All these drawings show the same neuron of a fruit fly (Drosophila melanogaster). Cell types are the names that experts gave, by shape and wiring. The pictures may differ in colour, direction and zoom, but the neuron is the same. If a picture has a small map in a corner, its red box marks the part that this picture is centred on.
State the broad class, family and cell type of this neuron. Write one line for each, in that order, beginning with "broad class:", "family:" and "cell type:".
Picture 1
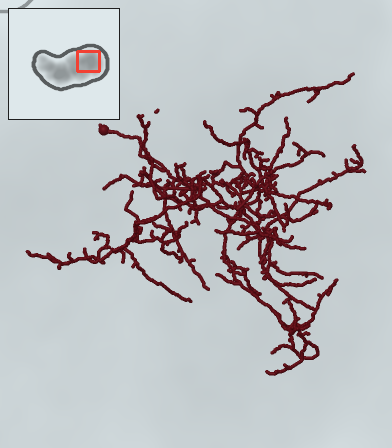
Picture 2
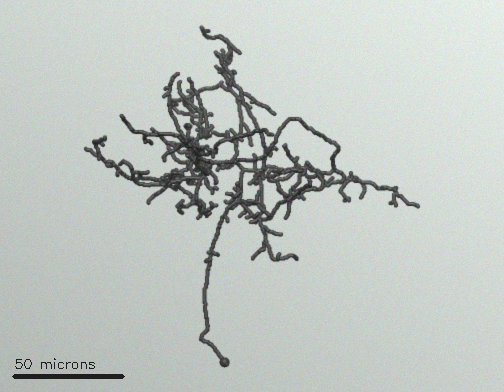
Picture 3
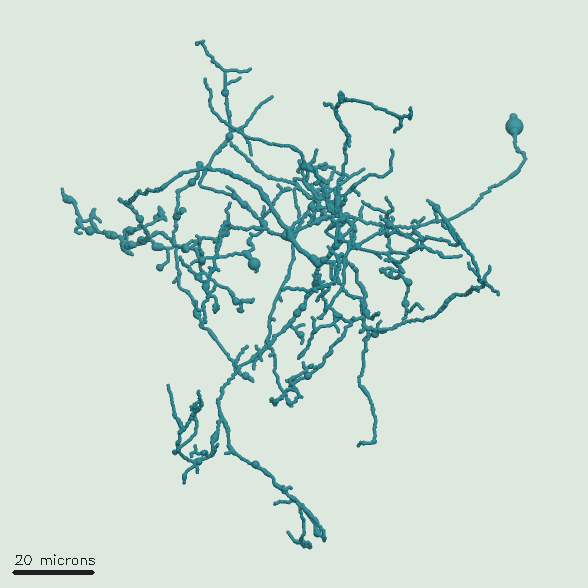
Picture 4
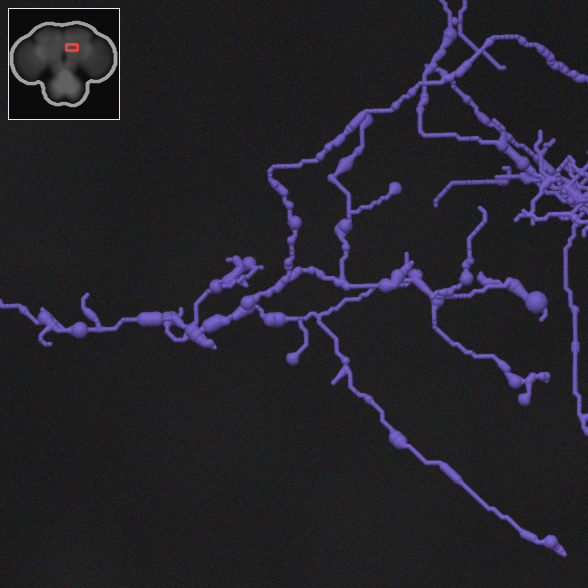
broad class: central-brain intrinsic neuron
family: hemilineage DL1_ventral
cell type: CL266_b2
